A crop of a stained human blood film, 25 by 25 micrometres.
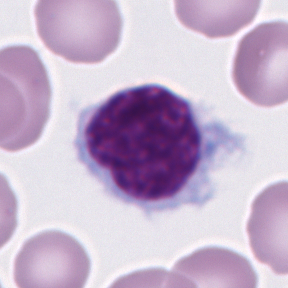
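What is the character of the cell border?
Ragged, with fine hair-like projections that are most prominent on the right side.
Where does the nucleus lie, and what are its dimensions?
Toward the left of the cell, leaving a wider band of cytoplasm on the right; it is about 10 micrometres across and fills about 70% of the area of a cell measuring about 14 by 11 micrometres.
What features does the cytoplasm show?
It is pale greyish-blue and contains no distinct granules.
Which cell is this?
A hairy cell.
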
